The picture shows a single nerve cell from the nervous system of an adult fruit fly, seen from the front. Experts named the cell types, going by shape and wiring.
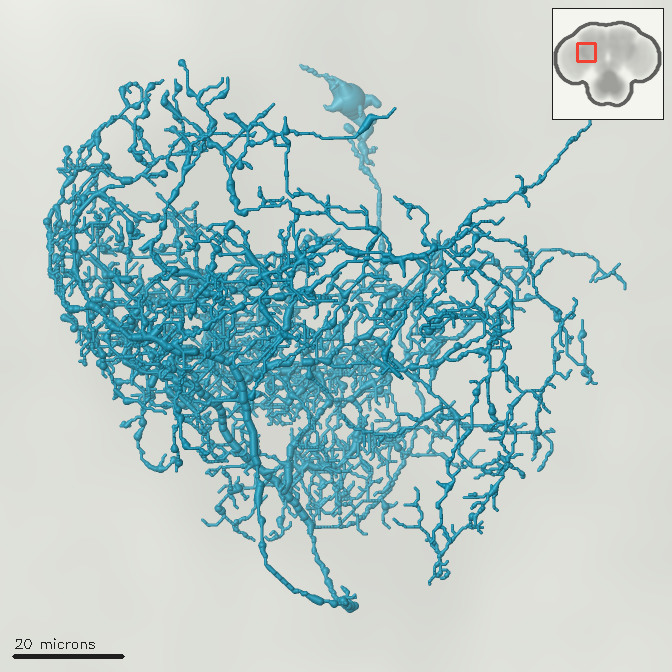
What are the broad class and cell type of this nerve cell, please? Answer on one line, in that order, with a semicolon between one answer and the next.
central-brain intrinsic neuron; AVLP536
